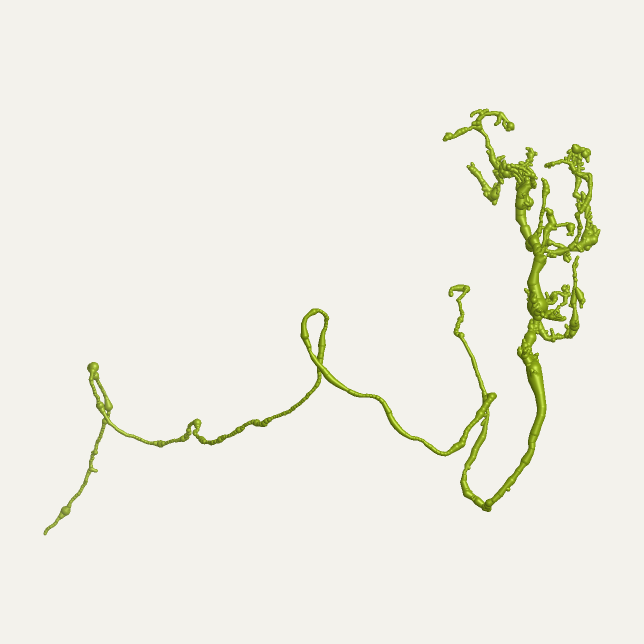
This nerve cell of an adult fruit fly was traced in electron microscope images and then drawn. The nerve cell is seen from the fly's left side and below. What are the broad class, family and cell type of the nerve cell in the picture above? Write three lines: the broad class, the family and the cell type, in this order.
sensory neuron entering the brain
class thermosensory
TRN_VP1m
